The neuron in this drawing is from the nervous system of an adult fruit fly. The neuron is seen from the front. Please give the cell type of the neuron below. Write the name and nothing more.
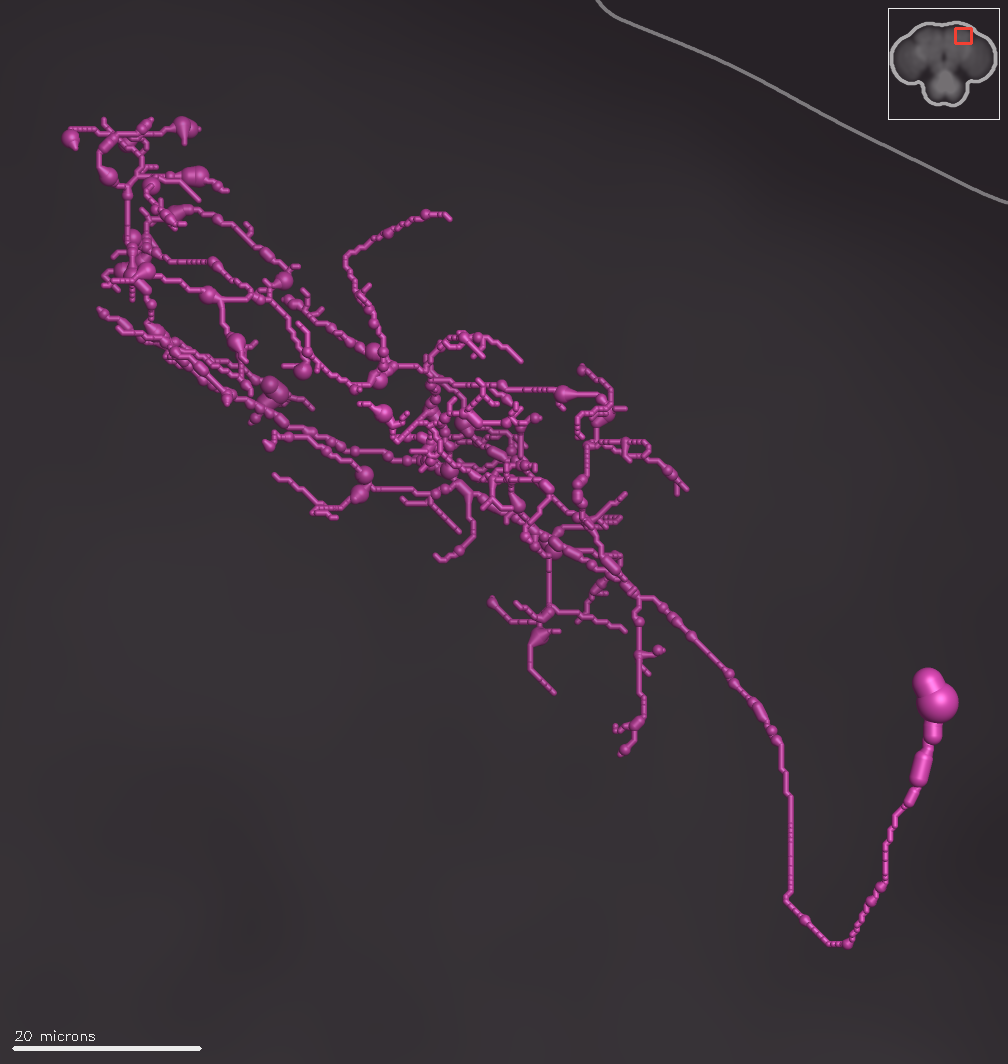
SLP179_b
